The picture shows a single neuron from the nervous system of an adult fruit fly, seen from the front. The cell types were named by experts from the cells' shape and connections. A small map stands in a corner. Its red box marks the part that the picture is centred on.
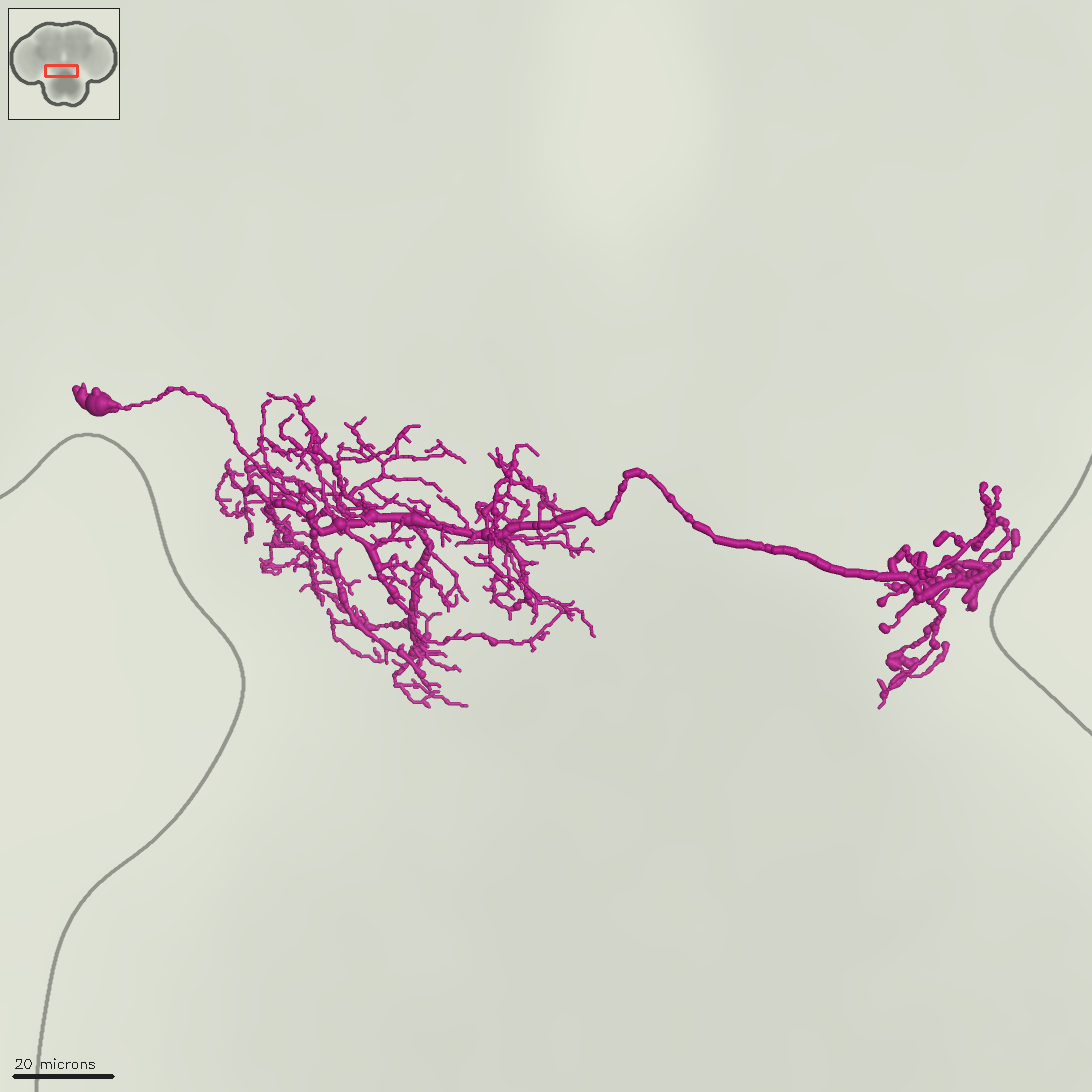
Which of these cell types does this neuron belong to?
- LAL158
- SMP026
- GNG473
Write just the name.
GNG473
